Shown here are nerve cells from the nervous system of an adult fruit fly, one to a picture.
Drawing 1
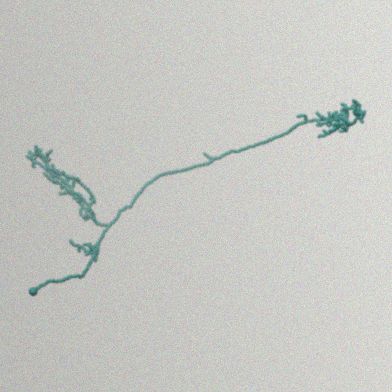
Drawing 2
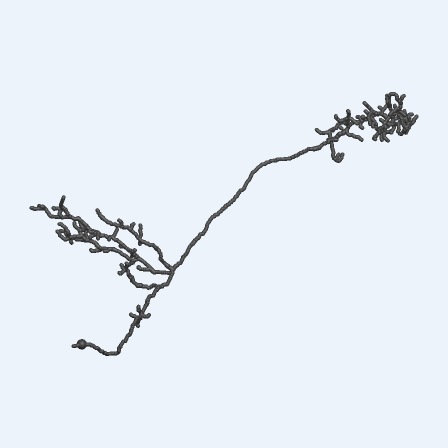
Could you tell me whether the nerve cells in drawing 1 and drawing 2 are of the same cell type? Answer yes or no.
yes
